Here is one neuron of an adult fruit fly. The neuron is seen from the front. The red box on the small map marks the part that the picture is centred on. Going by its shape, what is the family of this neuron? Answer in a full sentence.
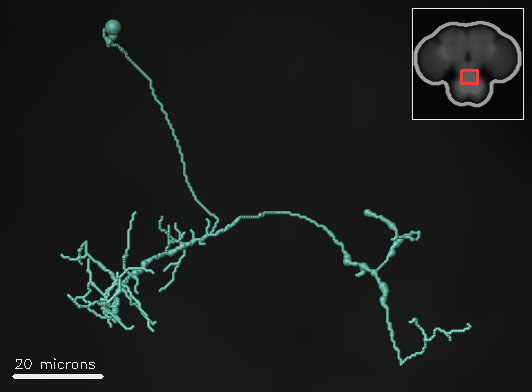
The family is hemilineage 07B.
